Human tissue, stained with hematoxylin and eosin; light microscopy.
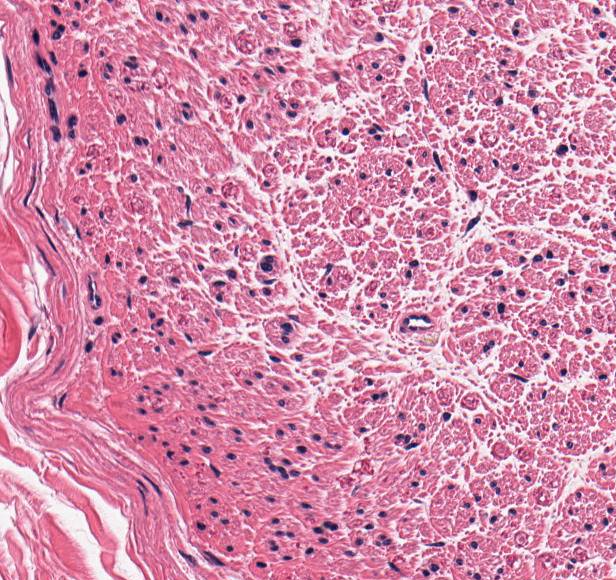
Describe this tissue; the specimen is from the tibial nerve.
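Most of what I see here is closely packed fibres cut across, each showing as a small rounded pink profile. Down the left edge, top to bottom, there's a band of dense, wavy pink collagen. Its nuclei are dark and elongated and lie parallel to the band. Among the cross-cut profiles I find small dark nuclei scattered about, far fewer than the profiles themselves.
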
